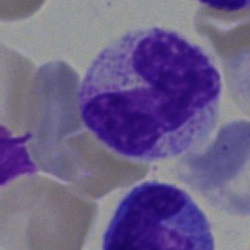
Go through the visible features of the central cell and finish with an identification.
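The nucleus is deeply indented and curves around a notch of cytoplasm at the upper left. Its chromatin is dark purple and patchy, with scattered lighter spots. The cytoplasm, pale lilac-grey and widest at the upper left, contains scattered fine purple granules. The cell is a band neutrophil.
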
